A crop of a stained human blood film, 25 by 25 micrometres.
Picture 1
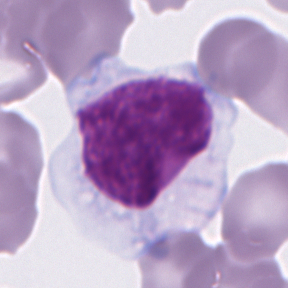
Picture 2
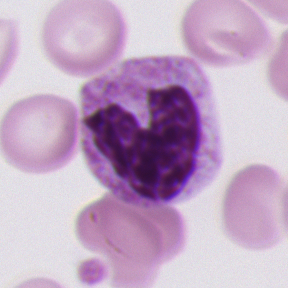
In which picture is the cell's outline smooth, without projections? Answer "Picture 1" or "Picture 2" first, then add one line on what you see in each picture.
Picture 2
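Picture 1: The cell outline is irregular, with a finely ruffled edge.
Picture 2: The cell outline is roughly round with a smooth edge.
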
